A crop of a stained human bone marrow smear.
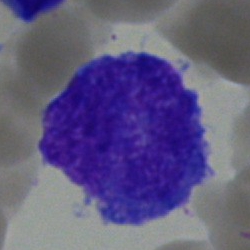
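Blast in a stained human bone marrow smear. Its outline is roughly round but irregular and finely ragged, with small ragged tags projecting from the edge, most noticeably along the lower and right borders. The chromatin is mottled, with paler patches scattered through the dark purple. No clear vacuoles are visible.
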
